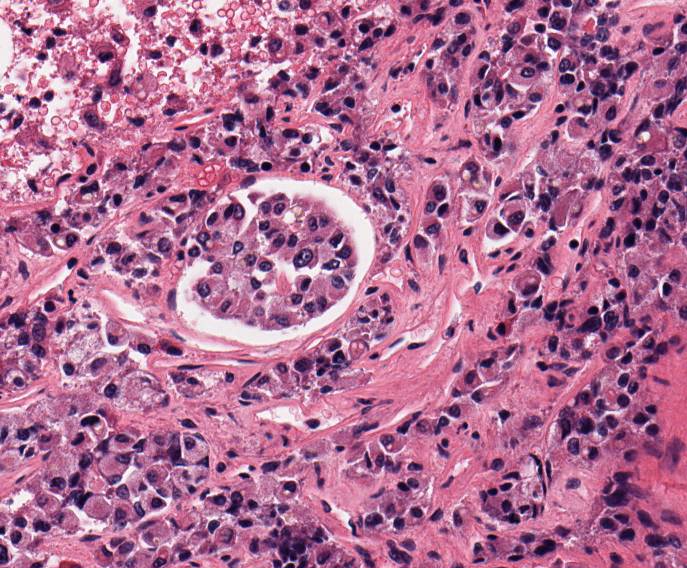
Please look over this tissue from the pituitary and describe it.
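Large cells lie in small nests, cords and single cells scattered in fibrous tissue, forming no gland lumens. Left of centre, a rounded cell cluster sits in a clear white space with a thin rim. Wavy pink collagen bands with slender spindle nuclei separate the groups.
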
